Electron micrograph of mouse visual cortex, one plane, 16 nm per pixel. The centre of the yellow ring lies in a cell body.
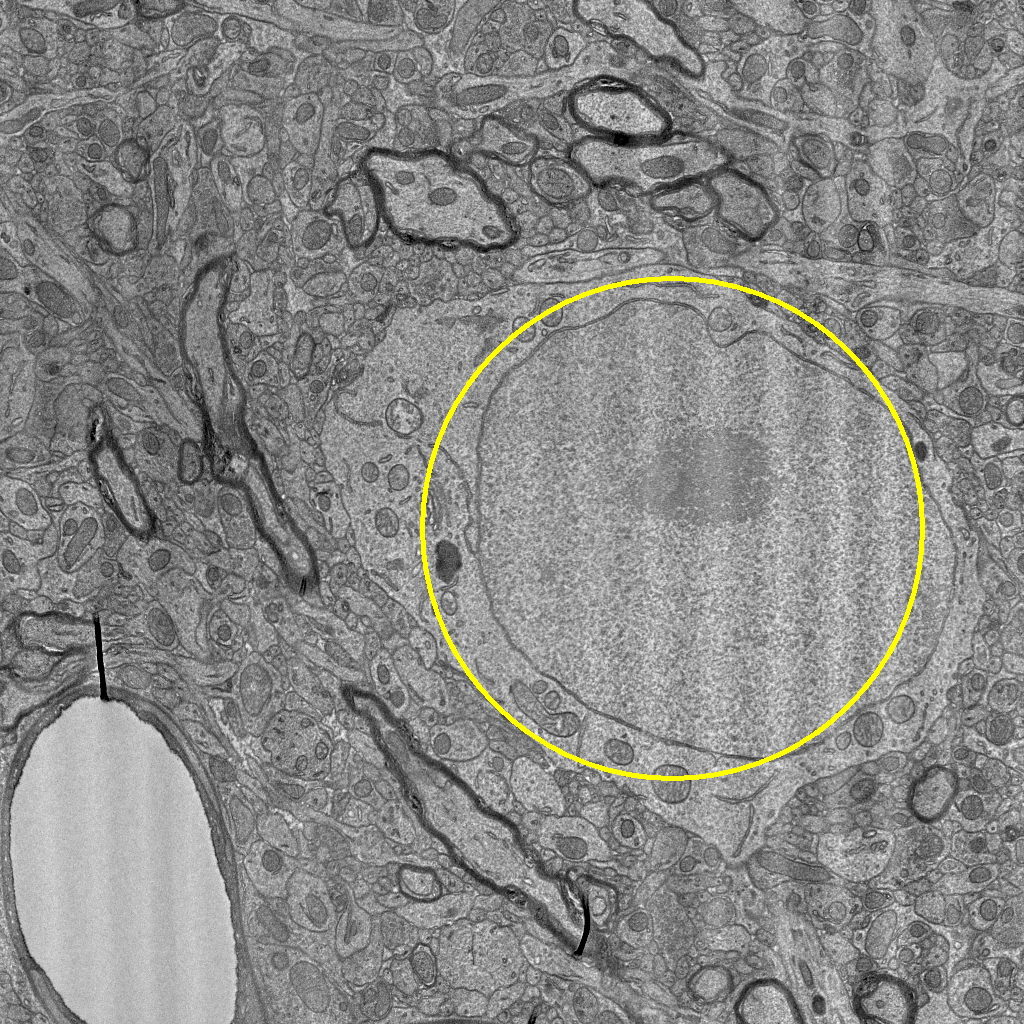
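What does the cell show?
A large rounded oval nucleus, seen whole, with one small dark dense body in the cytoplasm on its left.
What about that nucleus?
Its envelope is smooth, without deep folds; the chromatin is pale, finely granular, with no dark clumps lining the envelope.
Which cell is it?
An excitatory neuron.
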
